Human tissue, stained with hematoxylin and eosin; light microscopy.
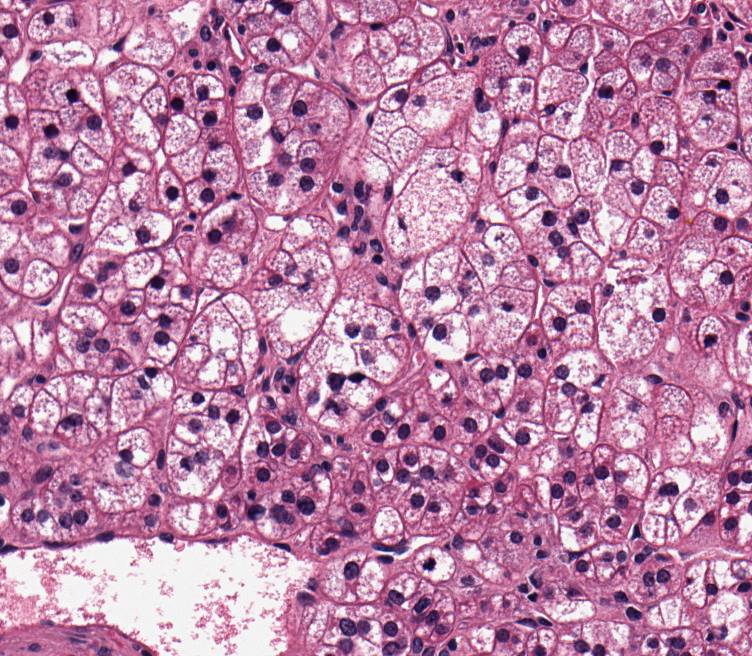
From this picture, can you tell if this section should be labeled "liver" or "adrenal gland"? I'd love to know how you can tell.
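This is adrenal gland. What decides it is the cytoplasm: most cells here have abundant pale, finely bubbly, vacuolated cytoplasm.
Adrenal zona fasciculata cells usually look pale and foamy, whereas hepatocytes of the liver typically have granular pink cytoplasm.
Beyond that, the cells lie in rounded nests and short cords outlined by thin pink septa; their small, round, dark nuclei sit mostly centrally, and the individual cell membranes are sharply drawn as fine pink lines.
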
